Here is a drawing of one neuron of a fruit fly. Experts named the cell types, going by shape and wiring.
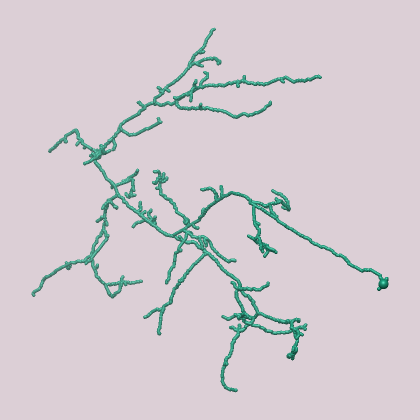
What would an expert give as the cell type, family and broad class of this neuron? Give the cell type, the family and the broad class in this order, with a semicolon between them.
IN21A052; hemilineage 21A; nerve-cord intrinsic neuron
